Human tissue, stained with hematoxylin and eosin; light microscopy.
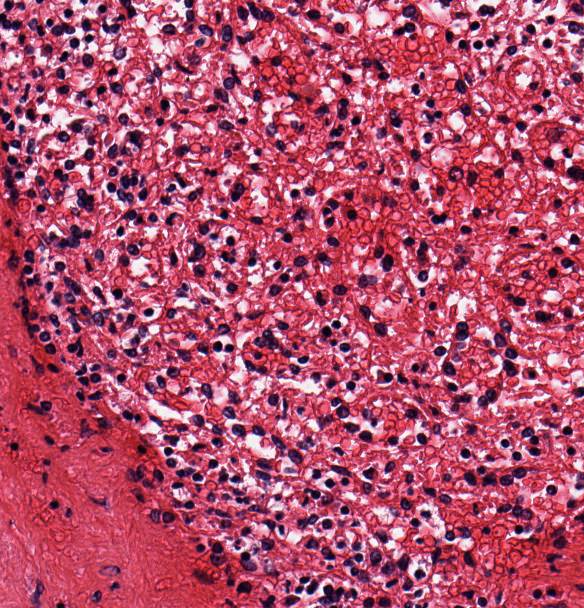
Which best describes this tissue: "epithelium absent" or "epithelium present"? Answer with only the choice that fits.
Epithelium absent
